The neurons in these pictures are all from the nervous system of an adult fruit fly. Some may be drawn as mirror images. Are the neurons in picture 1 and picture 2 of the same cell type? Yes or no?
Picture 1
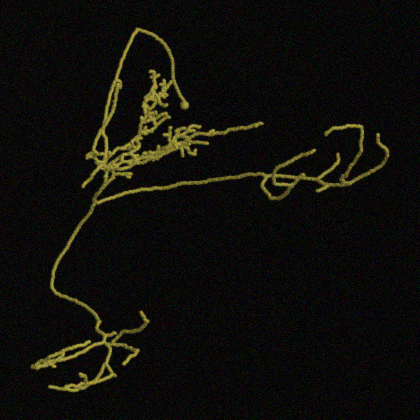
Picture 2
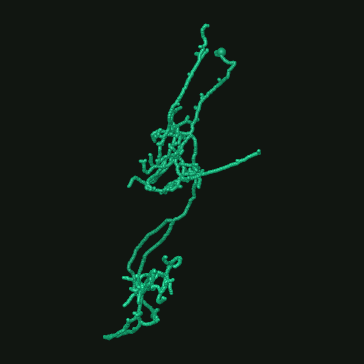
no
